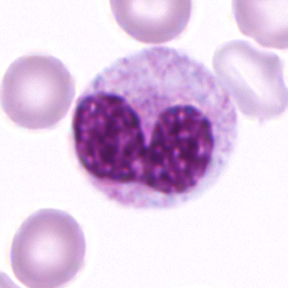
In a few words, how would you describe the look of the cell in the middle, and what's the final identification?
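Two nuclear lobes, still joined by a broad band of nucleus along their lower side. Chromatin dark purple, coarsely clumped. Cytoplasm plentiful, pale pink-lilac, widest above the nucleus, with fine, small purplish-pink granules scattered through it. Band neutrophil.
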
